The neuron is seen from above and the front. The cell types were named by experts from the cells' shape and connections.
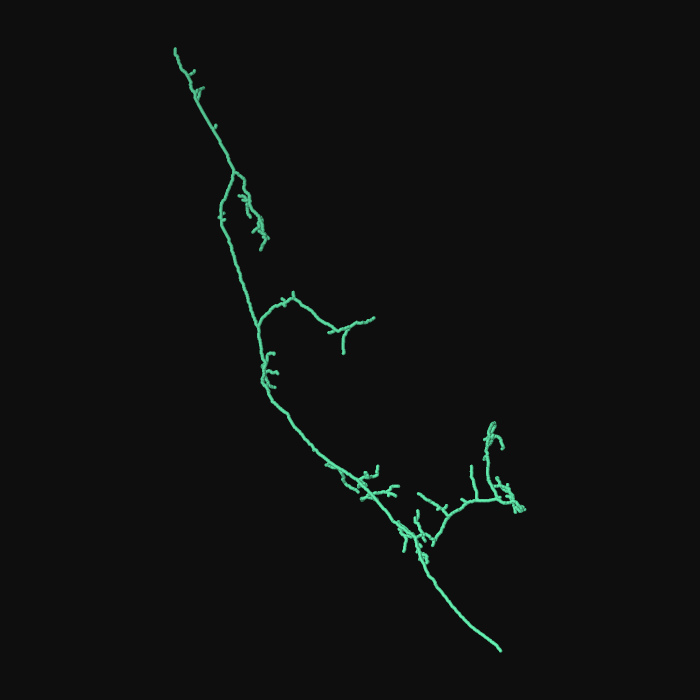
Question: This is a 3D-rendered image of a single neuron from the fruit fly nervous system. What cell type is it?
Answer: DNg76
